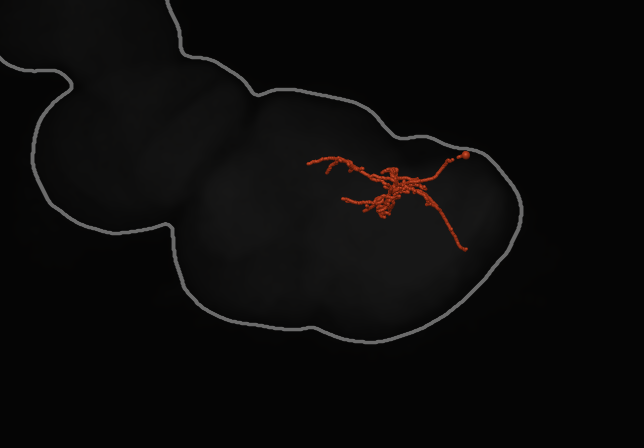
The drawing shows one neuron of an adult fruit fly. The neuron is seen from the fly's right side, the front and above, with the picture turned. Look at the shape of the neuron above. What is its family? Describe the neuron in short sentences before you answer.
In this view it is wider than it is tall. Its broad class is central-brain intrinsic neuron. Its family is hemilineage CLp1.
